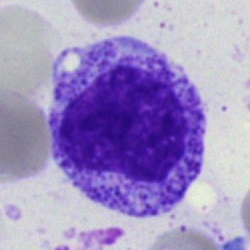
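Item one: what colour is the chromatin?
Dark purple.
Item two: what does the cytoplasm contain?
It is packed with coarse dark purple granules, and between them it is pale blue.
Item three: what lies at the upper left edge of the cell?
A single small clear vacuole.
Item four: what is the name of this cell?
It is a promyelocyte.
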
